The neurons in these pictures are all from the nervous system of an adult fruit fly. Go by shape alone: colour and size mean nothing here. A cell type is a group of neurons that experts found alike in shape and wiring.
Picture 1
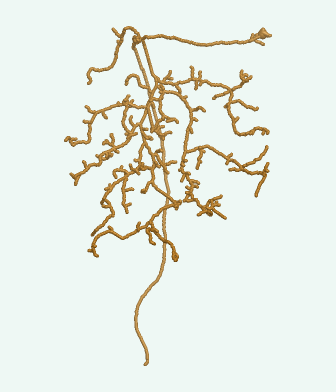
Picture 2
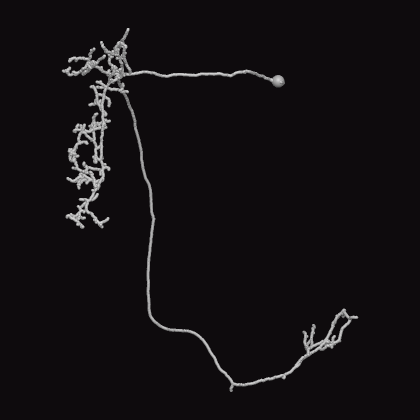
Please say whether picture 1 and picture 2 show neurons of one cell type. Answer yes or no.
no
